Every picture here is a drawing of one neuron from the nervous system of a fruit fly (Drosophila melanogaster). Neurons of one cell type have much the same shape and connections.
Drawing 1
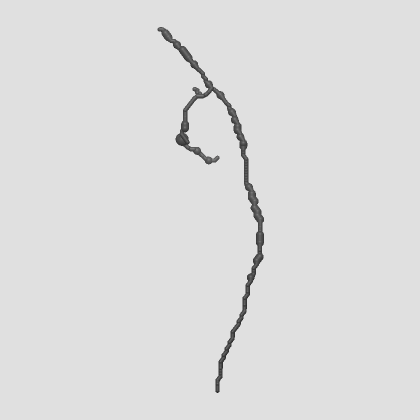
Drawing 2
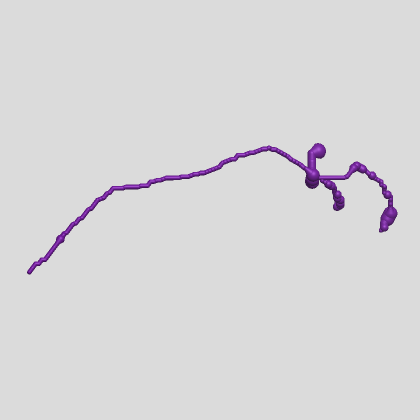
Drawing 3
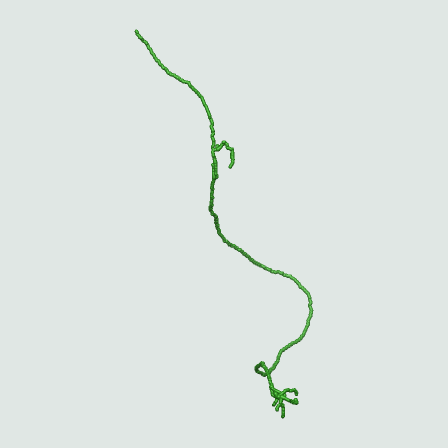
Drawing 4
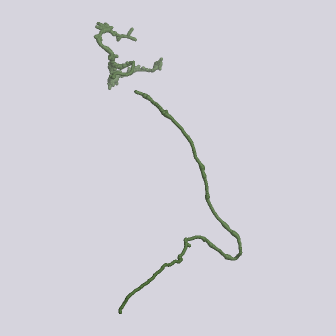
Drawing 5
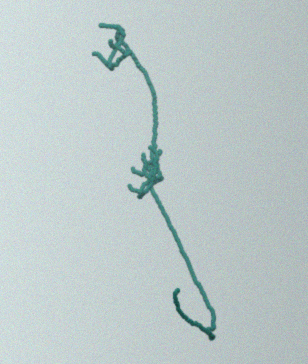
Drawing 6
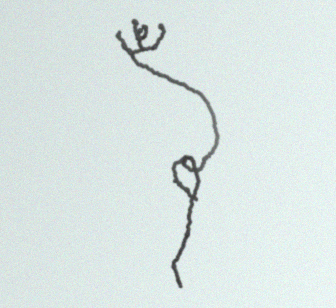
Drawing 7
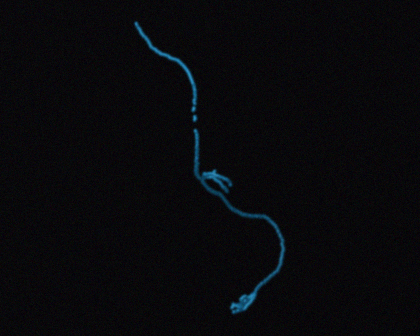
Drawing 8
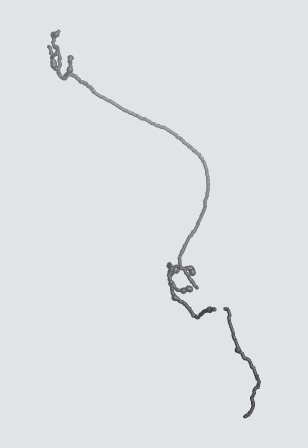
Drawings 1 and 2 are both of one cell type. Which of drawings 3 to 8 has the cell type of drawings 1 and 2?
8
